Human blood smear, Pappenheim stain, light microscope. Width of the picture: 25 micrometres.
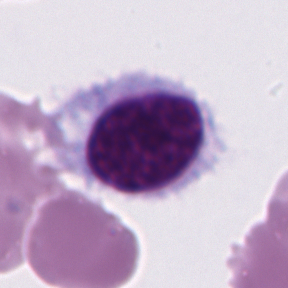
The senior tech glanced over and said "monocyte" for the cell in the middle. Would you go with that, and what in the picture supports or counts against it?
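Border irregular and ragged, fine hair-like projections around it. Nucleus oval, about 11 by 9 micrometres; no distinct nucleolus. Cytoplasm pale blue-grey, no vacuoles. Red cells close on the left and lower left. Focus slightly soft.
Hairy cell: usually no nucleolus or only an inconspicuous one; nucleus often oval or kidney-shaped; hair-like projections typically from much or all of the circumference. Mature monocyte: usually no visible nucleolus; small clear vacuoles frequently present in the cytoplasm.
Missing nucleolus fits both names. Oval nucleus and projections around the border fit hairy cell. No vacuoles counts against monocyte. Verdict: hairy cell, not monocyte.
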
